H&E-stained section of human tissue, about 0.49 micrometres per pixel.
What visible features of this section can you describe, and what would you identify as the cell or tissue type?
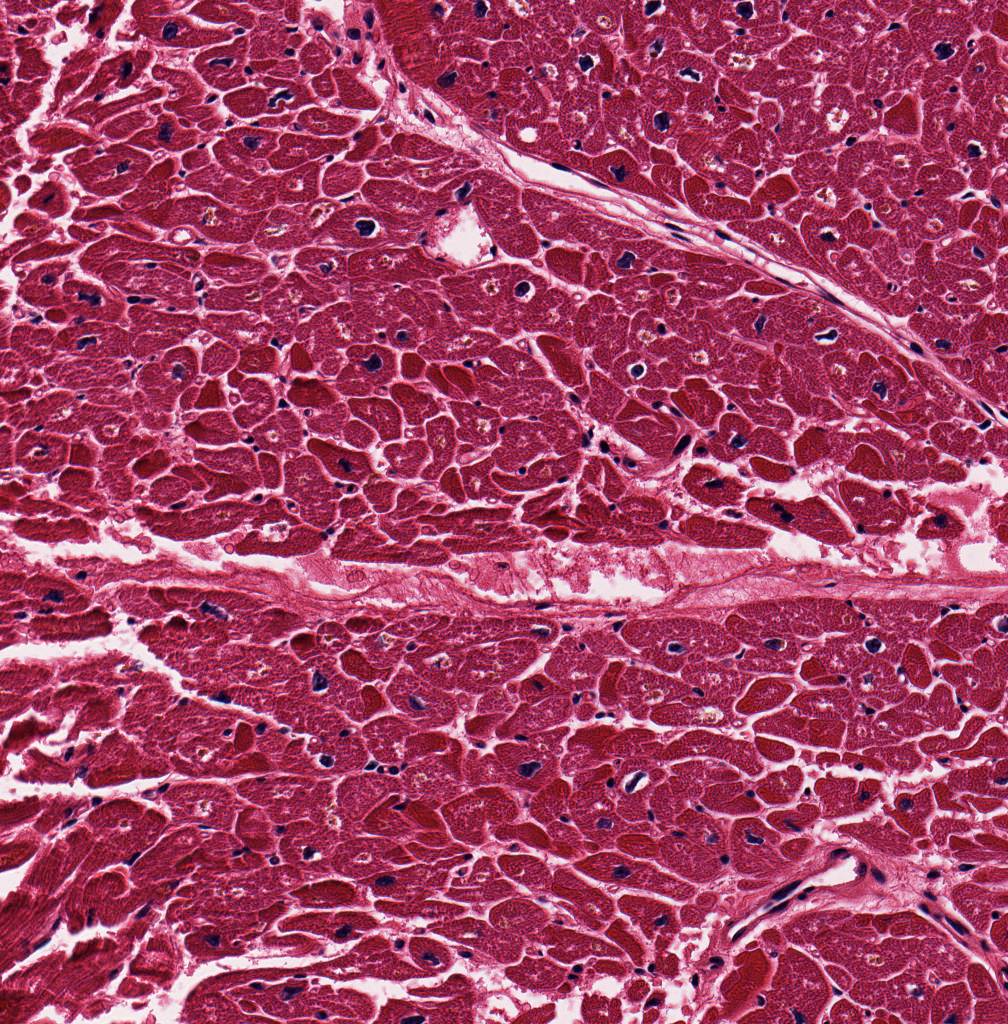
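Look first at the muscle fibres: most are cut in cross section, appearing as rounded or polygonal red profiles. In many, small yellow-brown granules cluster beside the central nucleus. Just below the middle, a pale pink band of connective tissue runs horizontally across. No fat cells appear anywhere. This is the left ventricle of the heart.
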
